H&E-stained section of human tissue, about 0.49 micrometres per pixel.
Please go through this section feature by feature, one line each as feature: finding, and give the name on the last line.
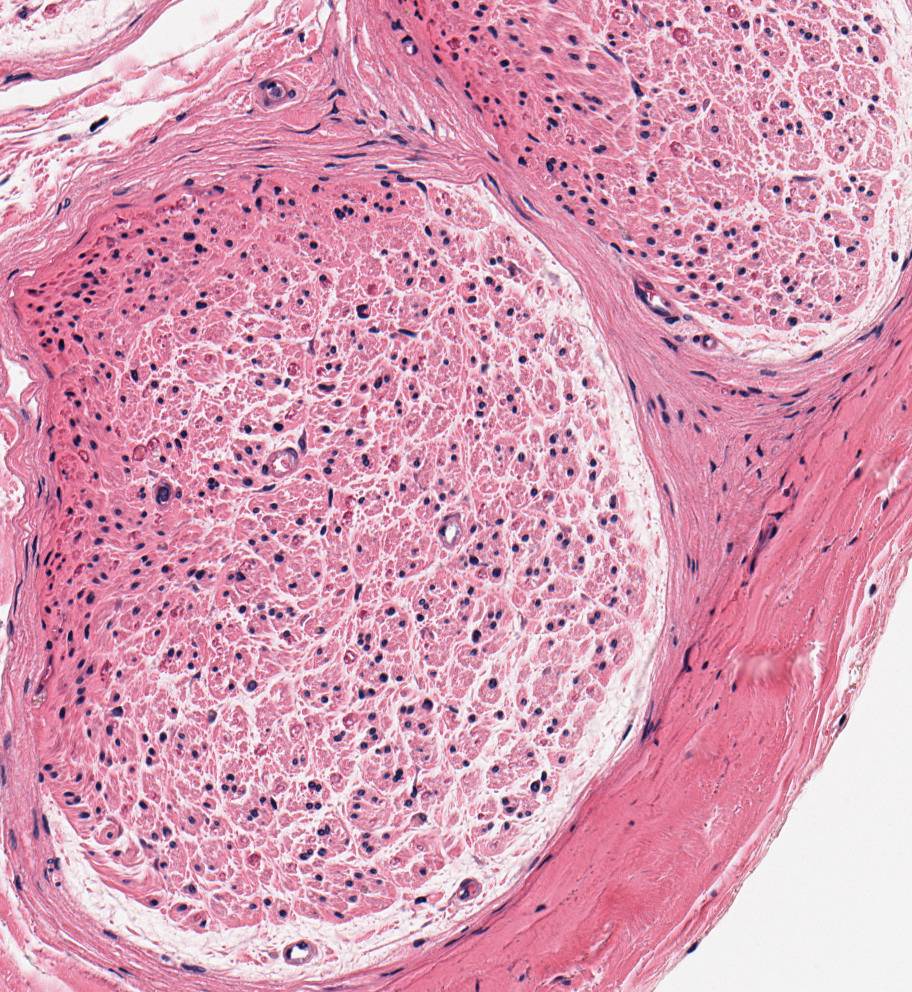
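Fascicles: two rounded, a large one left and centre, a smaller one upper right
Fibres: cut across, a fine pale pink meshwork of small rounded profiles
Nuclei: small, dark, oval, scattered evenly through both fascicles
Capillaries: a few small ones with open lumens inside the large fascicle
Name: tibial nerve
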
